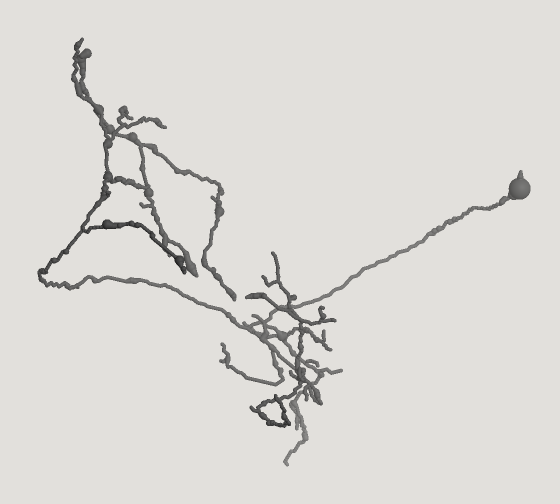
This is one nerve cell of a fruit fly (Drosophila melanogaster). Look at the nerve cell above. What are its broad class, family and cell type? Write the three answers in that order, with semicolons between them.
central-brain intrinsic neuron; hemilineage VLPd&p1_posterior; CB1060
